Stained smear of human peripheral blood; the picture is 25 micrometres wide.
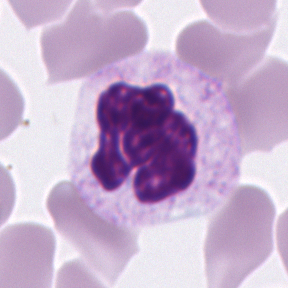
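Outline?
Round, smooth.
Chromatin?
Dark purple, coarsely clumped.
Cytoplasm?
Wide pale pinkish-lilac rim around the nucleus, with fine lilac-purple granules scattered through it.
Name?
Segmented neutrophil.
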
